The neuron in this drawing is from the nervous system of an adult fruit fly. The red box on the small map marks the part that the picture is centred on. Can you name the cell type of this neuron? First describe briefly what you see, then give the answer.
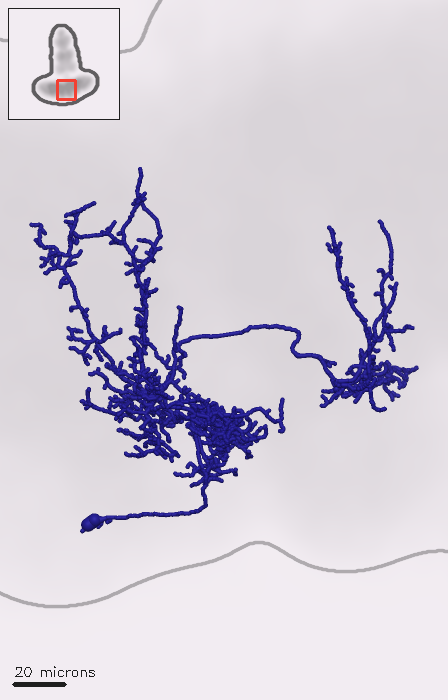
The cell body can be seen at the lower left of the picture. From left to right in the picture it spans about 150 microns. Its broad class is central-brain intrinsic neuron. Its cell type is GNG149.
